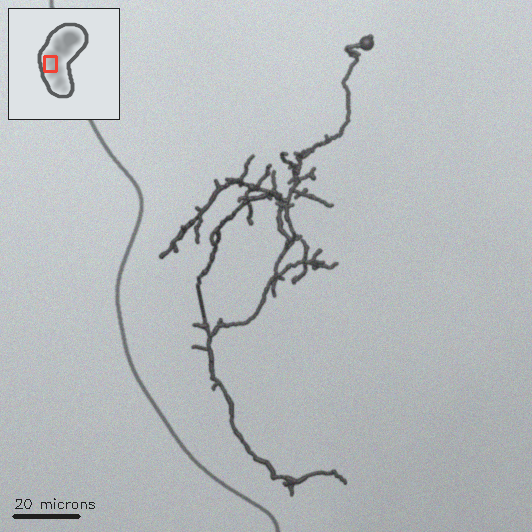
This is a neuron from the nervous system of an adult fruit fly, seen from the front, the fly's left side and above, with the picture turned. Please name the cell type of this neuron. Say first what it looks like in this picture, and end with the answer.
From top to bottom in the picture it spans about 140 microns. Dozens of branch ends can be seen. Its broad class is nerve-cord intrinsic neuron. Its cell type is IN14A028.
